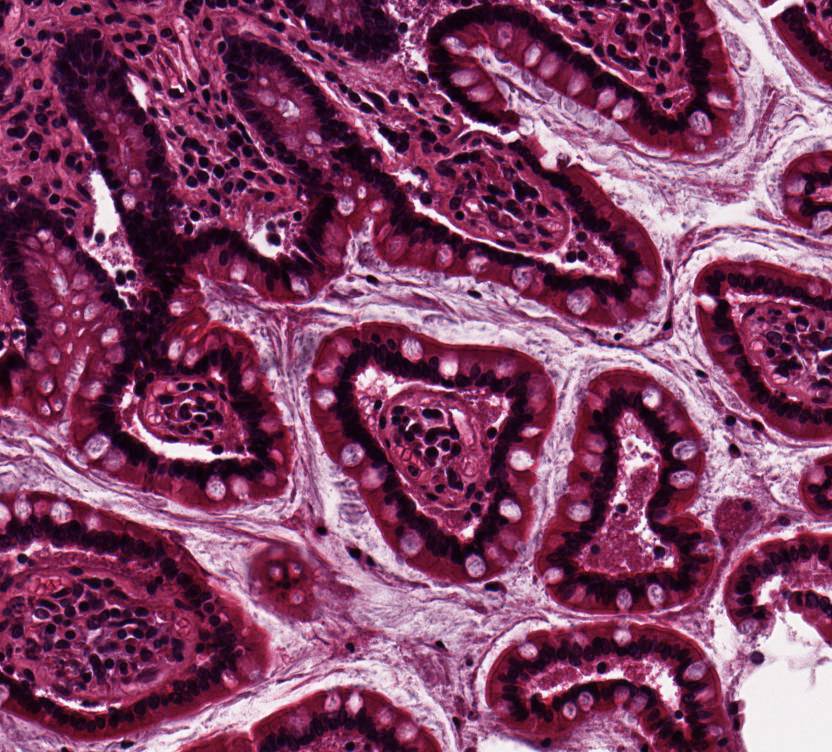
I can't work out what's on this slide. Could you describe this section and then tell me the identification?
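Many rounded and finger-like epithelial profiles fill the field, each with a central cellular core, most crowded at upper left. A single layer of tall columnar epithelial cells covers each outer surface, with dark elongated nuclei toward the core and pink cytoplasm toward the surface. Pale rounded goblet cells are scattered in every profile. This is terminal ileum.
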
